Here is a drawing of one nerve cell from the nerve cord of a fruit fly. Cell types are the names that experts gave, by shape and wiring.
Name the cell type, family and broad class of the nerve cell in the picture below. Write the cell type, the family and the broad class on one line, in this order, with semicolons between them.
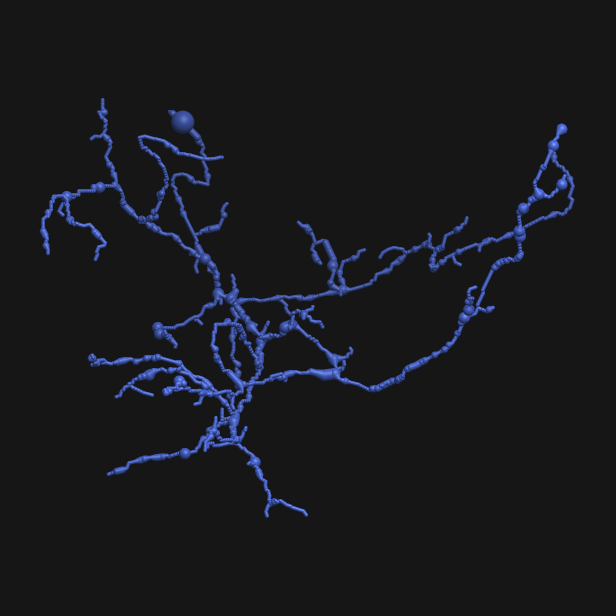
IN20A.22A071; hemilineage 20A.22A; nerve-cord intrinsic neuron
